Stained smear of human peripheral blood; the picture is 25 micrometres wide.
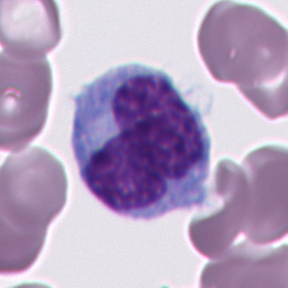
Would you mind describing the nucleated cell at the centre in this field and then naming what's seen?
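Fine wispy strands project from the upper right of the cell edge. The nucleus is folded, its deep indentations giving it a lobed look. Its dark purple chromatin is coarsely clumped into strands rather than evenly smooth. Cytoplasm forms its widest band on the left side of the nucleus. The nucleated cell at the centre is a monocyte.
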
